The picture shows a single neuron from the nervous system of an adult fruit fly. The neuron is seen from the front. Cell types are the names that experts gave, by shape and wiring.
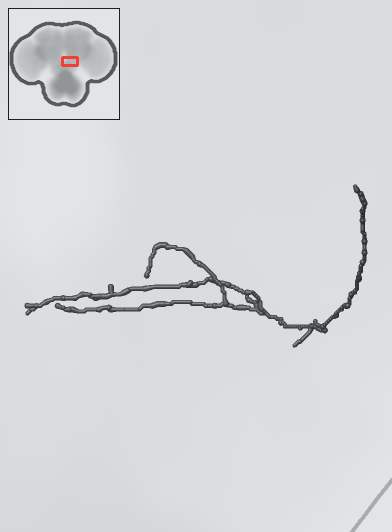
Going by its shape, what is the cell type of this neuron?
JO-ED2_b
